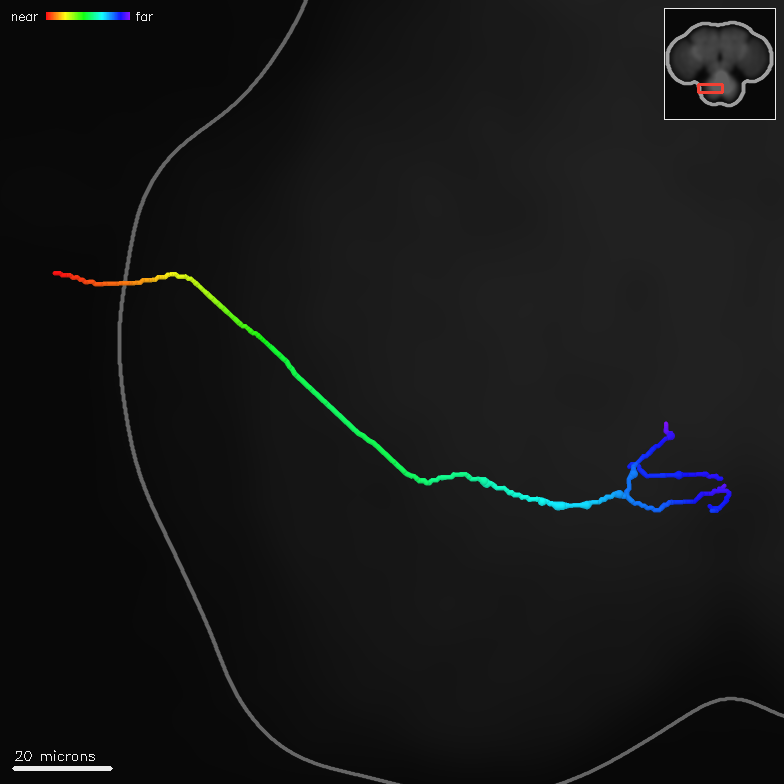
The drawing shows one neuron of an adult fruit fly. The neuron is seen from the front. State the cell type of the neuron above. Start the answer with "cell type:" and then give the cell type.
cell type: WG1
